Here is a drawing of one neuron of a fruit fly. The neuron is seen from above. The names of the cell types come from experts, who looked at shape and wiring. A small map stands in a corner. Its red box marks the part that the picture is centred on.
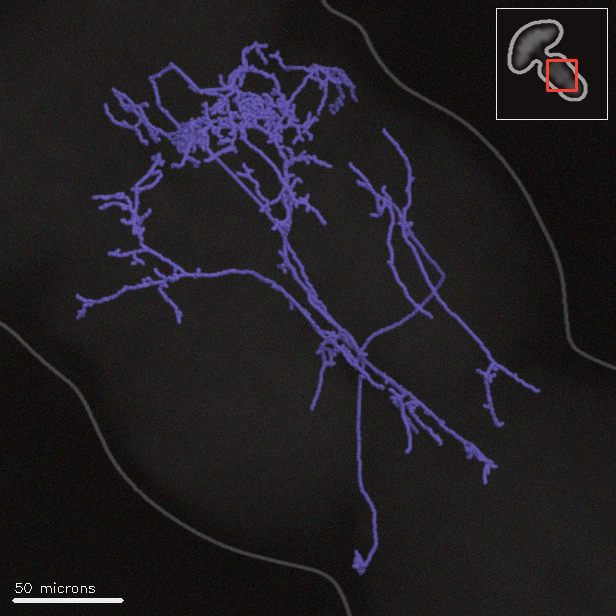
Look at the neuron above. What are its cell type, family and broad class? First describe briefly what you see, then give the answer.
The cell body can be seen at the bottom of the picture. By the scale bar it is about 250 microns tall in this view. The picture shows dozens of branch ends. Its cell type is IN18B026. The family is hemilineage 18B. This is a nerve-cord intrinsic neuron.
